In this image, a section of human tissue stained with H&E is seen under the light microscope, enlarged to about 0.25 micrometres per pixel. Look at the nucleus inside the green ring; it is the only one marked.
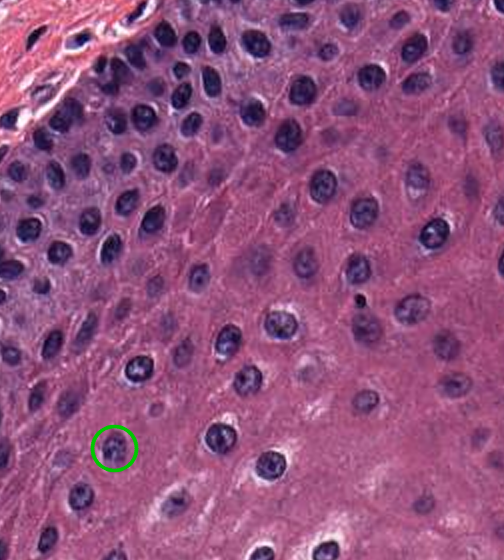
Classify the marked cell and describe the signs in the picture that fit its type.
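The marked cell is a squamous epithelial cell. The nucleus is oval and about the same size as the neighbouring nuclei. Its chromatin looks clumped and speckled rather than evenly dark, and the nucleus is a little paler than the darkest nuclei nearby. It lies within a sheet of similar cells whose nuclei are spaced apart by pink cytoplasm, away from the more crowded band of nuclei toward the upper left of the field.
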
